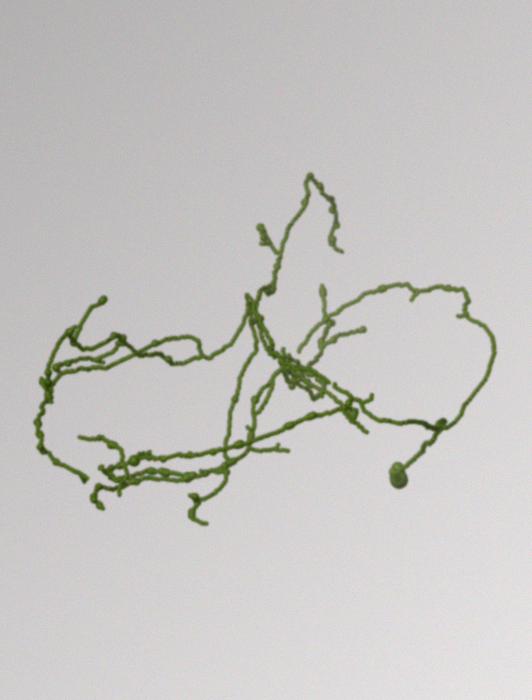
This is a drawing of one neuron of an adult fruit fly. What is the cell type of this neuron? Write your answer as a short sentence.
The cell type is IN12B029.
